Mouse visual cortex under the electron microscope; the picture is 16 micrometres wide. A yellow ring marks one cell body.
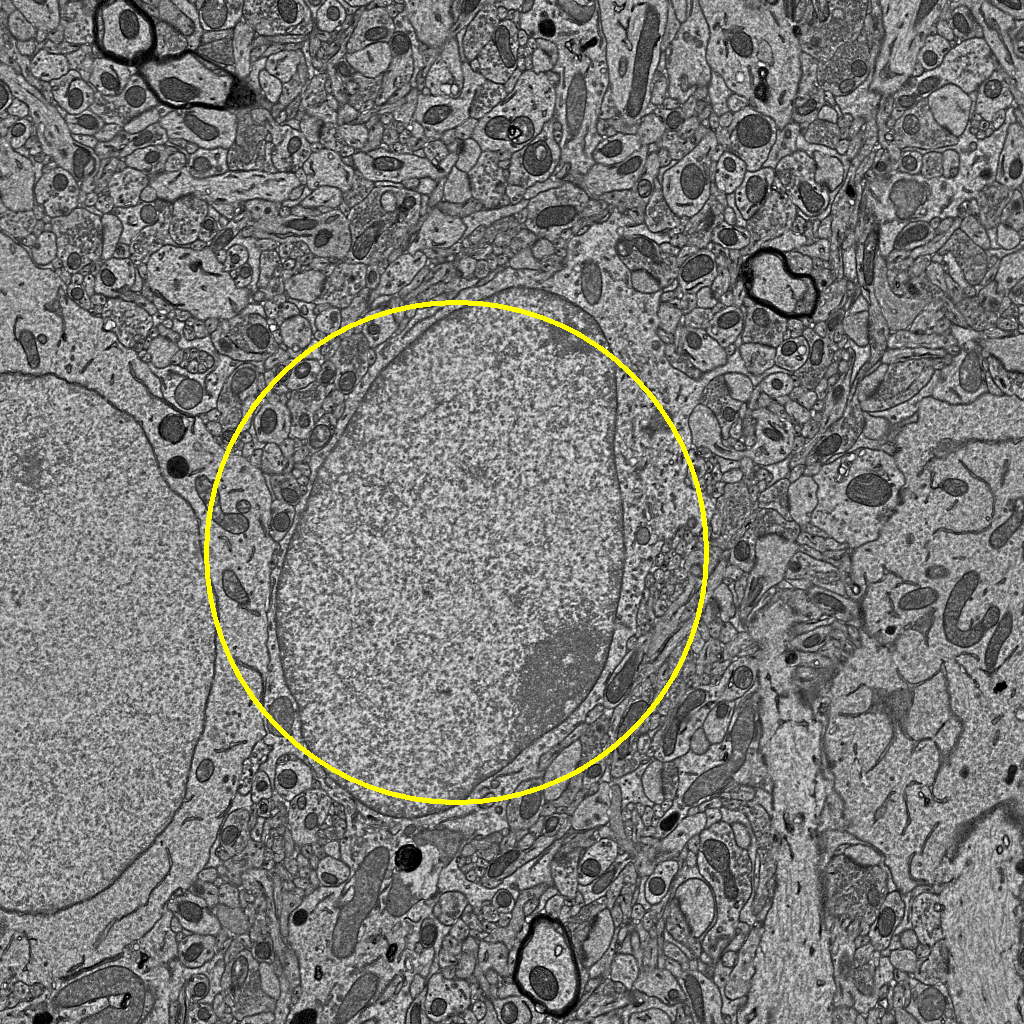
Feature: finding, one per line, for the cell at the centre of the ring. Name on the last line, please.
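Nucleus: oval, elongated from top to bottom
Nuclear envelope: smooth, without deep folds
Chromatin: mostly pale, finely granular, spread evenly
Dense patch: single, dark, against the envelope at lower right
Name: astrocyte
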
